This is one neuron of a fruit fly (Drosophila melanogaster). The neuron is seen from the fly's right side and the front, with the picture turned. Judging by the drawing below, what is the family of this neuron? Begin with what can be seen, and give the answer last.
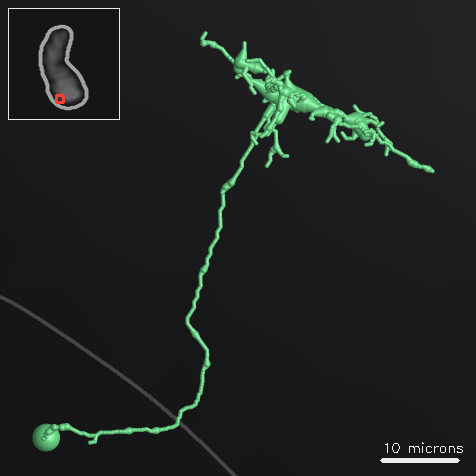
The cell body is at the lower left of the picture. From top to bottom in the picture it spans about 55 microns. Its broad class is optic-lobe intrinsic neuron. Its family is Dm.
